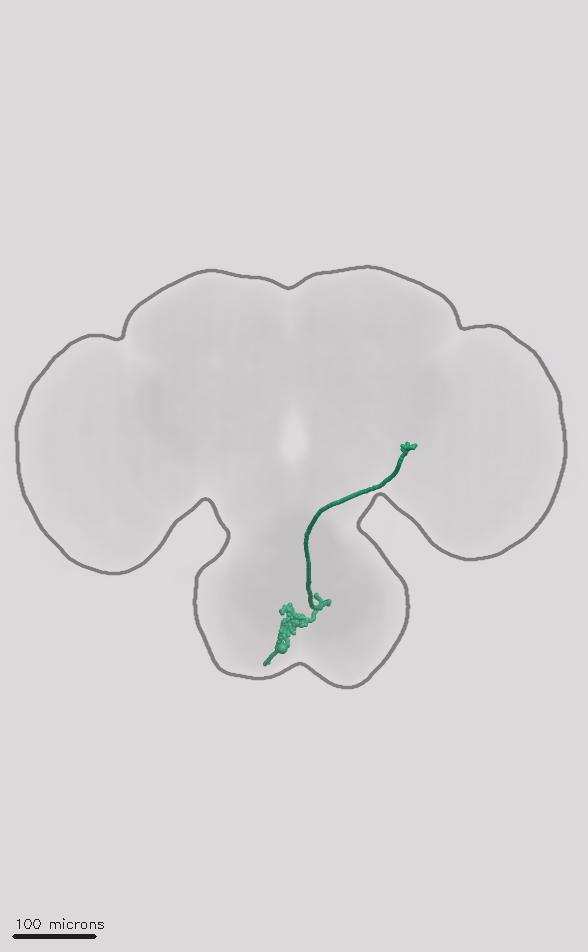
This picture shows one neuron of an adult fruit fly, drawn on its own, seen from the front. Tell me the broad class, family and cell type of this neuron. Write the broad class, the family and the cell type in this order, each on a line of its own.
ascending neuron
hemilineage 10B
AN10B033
